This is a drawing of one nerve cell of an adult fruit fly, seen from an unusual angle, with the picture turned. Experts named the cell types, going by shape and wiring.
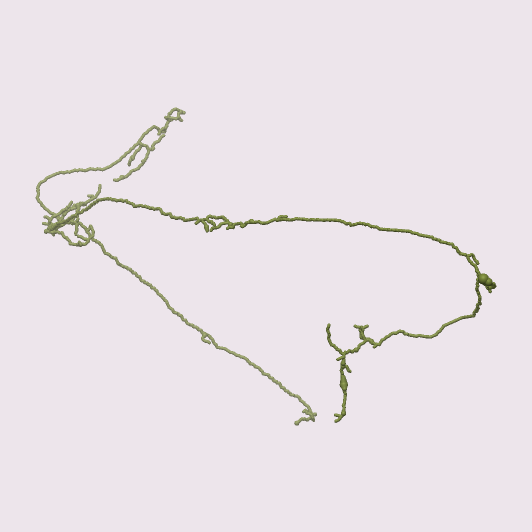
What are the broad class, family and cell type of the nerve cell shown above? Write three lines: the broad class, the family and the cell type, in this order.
central-brain intrinsic neuron
class Kenyon Cell
KCab-p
